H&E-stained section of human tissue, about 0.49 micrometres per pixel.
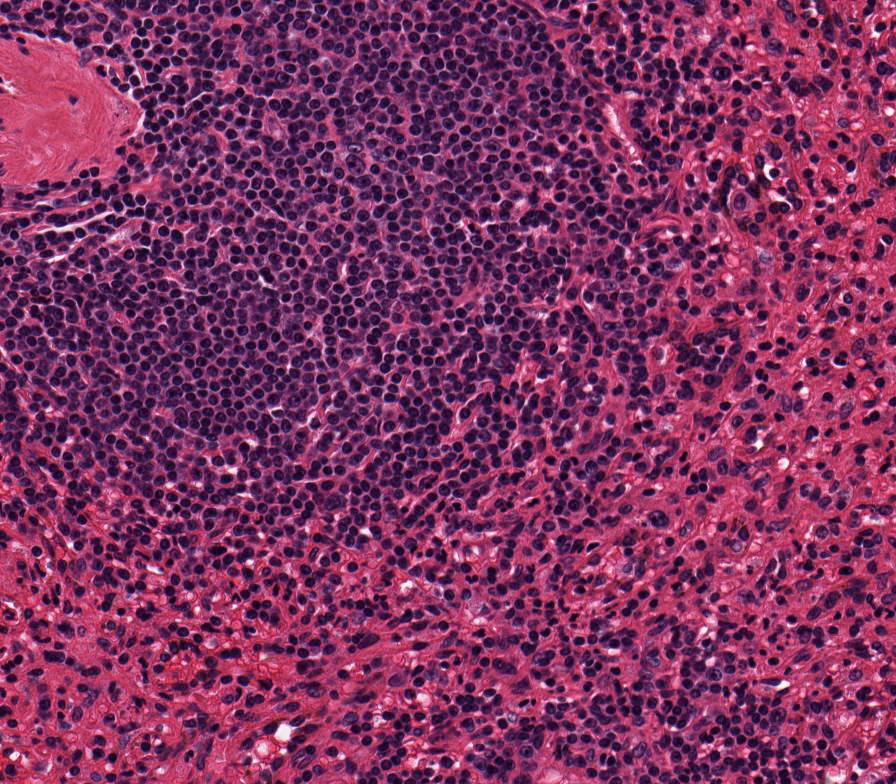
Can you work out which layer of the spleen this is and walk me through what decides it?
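This is white pulp. A dense sheet of closely packed small dark nuclei fills the upper left and centre, mostly small lymphocytes with round dark nuclei and scant cytoplasm.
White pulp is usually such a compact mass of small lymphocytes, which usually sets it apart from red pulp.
Toward the right edge and bottom the cells space out, with more pink material between. Larger cells with paler oval nuclei mix in on the right.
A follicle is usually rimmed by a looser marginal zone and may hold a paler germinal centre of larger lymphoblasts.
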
